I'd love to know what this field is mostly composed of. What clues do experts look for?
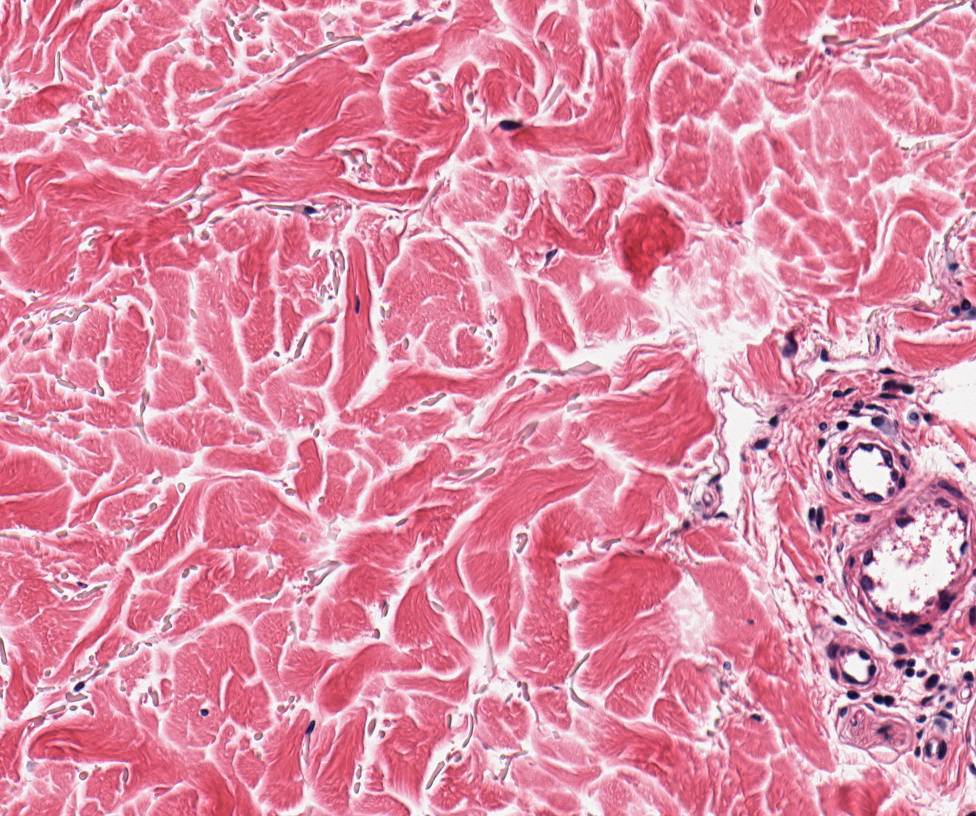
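What you're looking at is dermis. Pink fibre bundles fill nearly the whole field, interlacing in many directions, some cut lengthwise and others as irregular cross-cut blocks.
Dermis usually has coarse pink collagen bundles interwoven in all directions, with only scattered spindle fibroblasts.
Here the nuclei among the bundles are very sparse, small, dark and mostly slender. At the lower right edge sits a cluster of small round profiles with open central lumens, ringed by crowded dark nuclei.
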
